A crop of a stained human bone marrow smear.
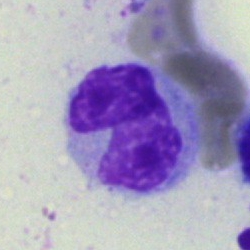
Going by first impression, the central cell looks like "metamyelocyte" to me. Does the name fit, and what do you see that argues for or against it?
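Not quite: what you are looking at is a monocyte rather than a metamyelocyte. Start with the cytoplasm, which is pale grey-blue and shows no distinct granules.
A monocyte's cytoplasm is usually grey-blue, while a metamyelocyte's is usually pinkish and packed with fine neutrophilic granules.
Now the nucleus: it fills most of the cell and is deeply notched by an indentation coming in from the left.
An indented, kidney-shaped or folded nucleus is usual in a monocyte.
The cell itself is roughly round. That pale grey band close to the upper right is out of focus.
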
